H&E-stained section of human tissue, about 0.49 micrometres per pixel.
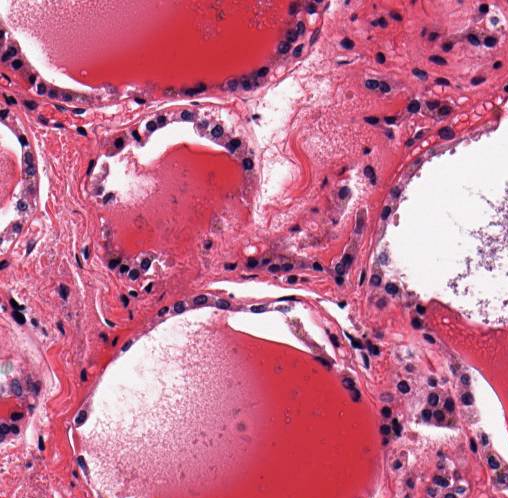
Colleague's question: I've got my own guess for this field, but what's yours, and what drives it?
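Thyroid follicle: rounded, closed follicles of varying size make up the field, largest at top left and bottom centre.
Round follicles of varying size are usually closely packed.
Most lumens filled with homogeneous, deeply eosinophilic red material.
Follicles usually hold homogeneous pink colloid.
Lining a single layer of flattened to low cuboidal cells.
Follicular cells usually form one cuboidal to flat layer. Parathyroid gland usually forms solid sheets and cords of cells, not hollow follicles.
Right-edge follicle largely empty and white, holding only sparse fine bluish granular material.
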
